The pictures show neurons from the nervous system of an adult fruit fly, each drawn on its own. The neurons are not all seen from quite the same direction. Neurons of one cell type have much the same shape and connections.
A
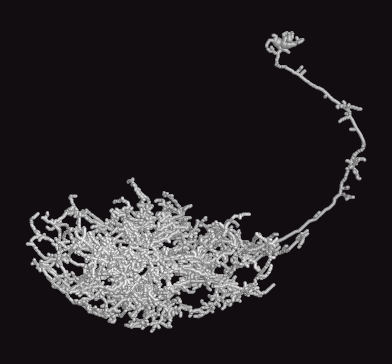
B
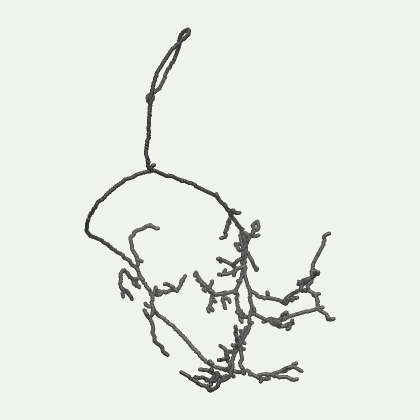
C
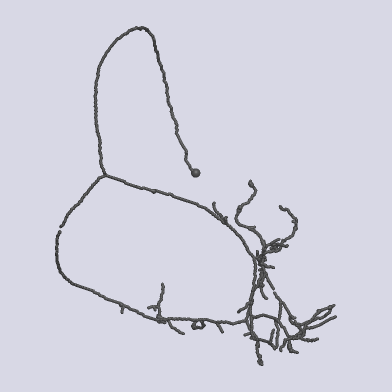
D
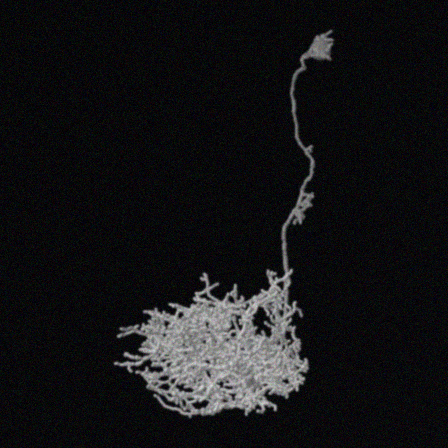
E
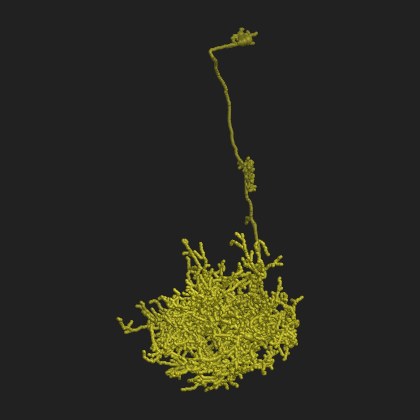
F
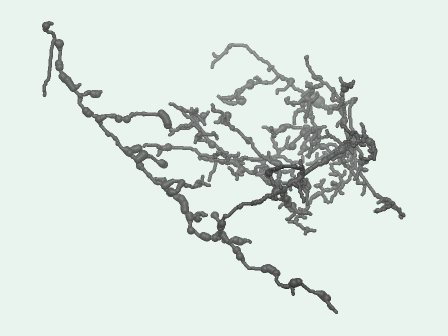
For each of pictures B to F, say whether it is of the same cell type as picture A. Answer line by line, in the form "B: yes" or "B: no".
B: no
C: no
D: yes
E: yes
F: no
